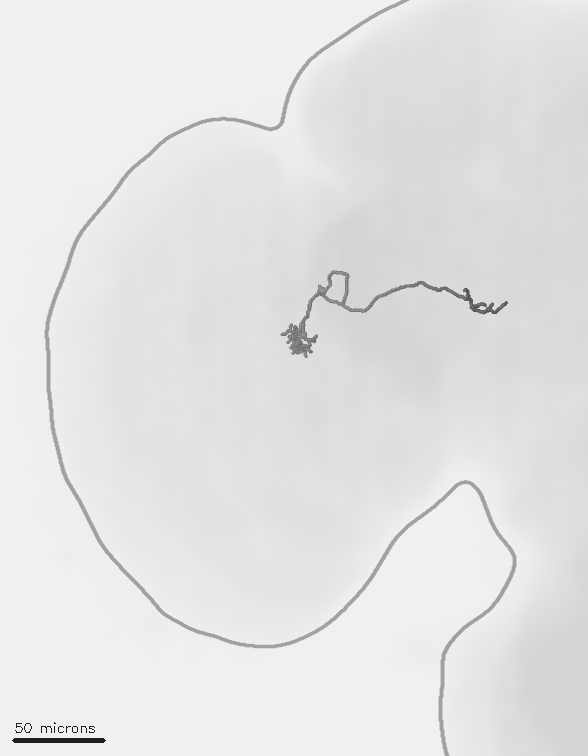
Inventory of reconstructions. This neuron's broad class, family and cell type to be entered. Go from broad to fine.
visual projection neuron; LPC; LPC1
